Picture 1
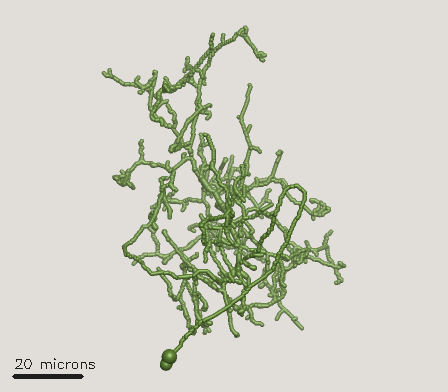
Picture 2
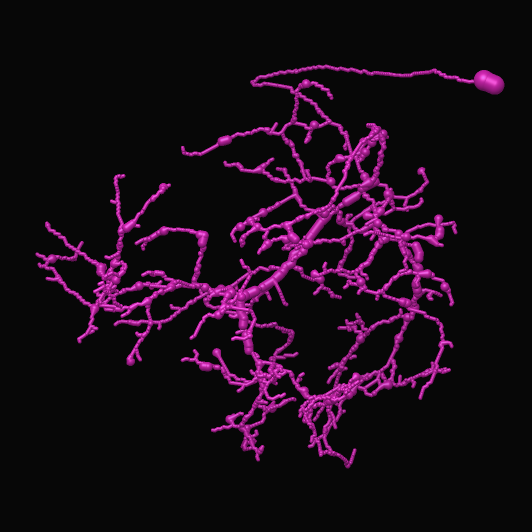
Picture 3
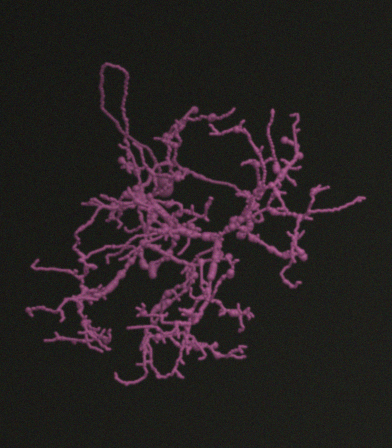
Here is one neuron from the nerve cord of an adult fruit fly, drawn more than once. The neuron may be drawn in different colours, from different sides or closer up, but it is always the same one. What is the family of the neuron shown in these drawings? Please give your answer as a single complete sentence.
Concerning family, this neuron is hemilineage 03A.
